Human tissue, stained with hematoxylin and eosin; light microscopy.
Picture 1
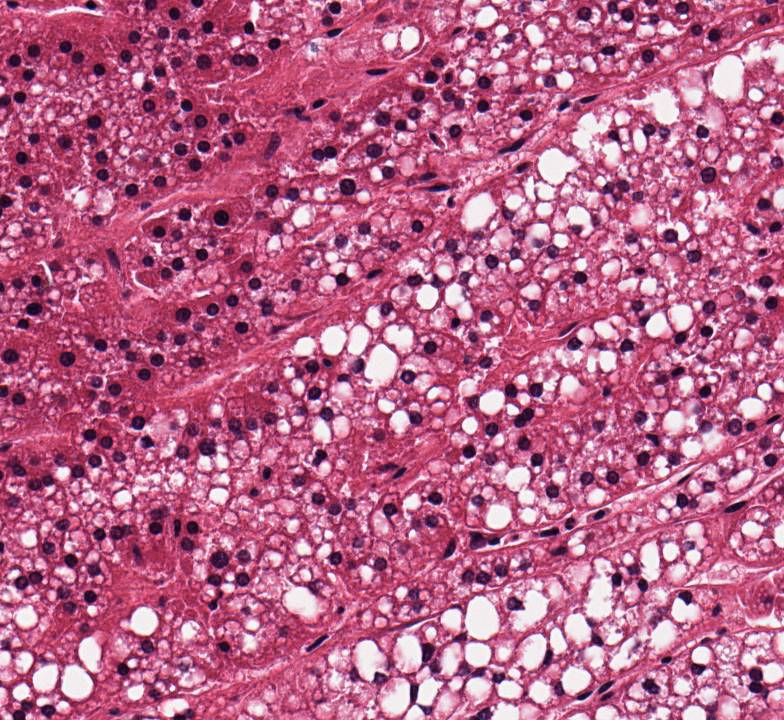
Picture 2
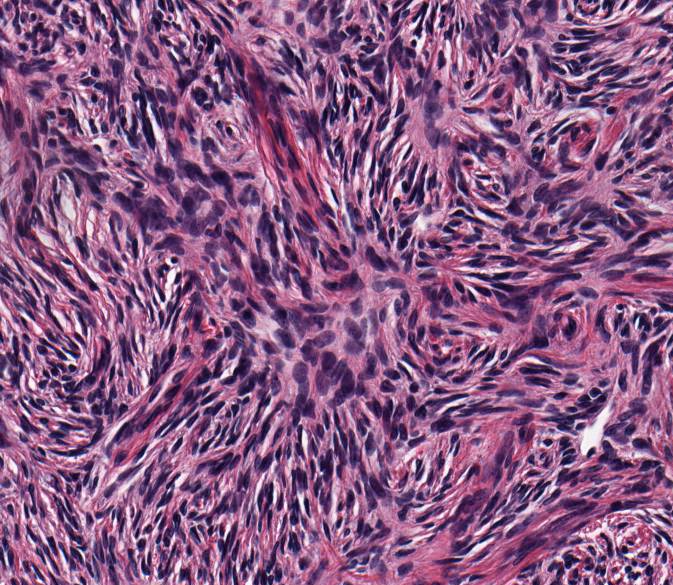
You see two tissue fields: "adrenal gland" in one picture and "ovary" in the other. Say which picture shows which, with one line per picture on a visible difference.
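Picture 1: adrenal gland. The cell nuclei are small, round and darkly stained.
Picture 2: ovary. Most nuclei are elongated, dark-staining and tapered, some with a wavy outline.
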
